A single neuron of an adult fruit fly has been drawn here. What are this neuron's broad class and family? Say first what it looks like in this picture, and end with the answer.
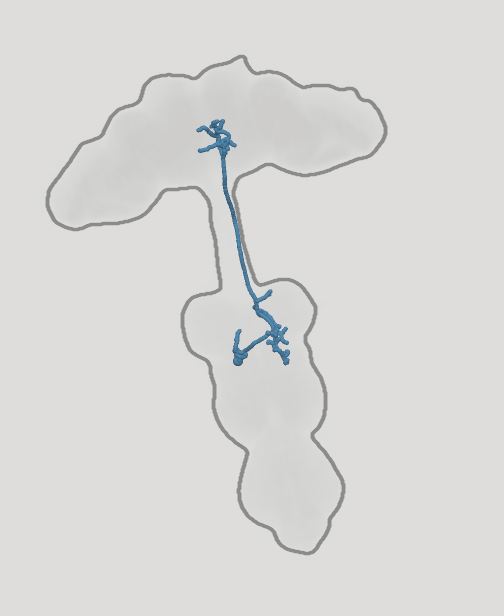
It runs through the neck, between the brain and the nerve cord. As drawn here it is more than twice as tall as it is wide. It is an ascending neuron. The family is hemilineage 12B.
